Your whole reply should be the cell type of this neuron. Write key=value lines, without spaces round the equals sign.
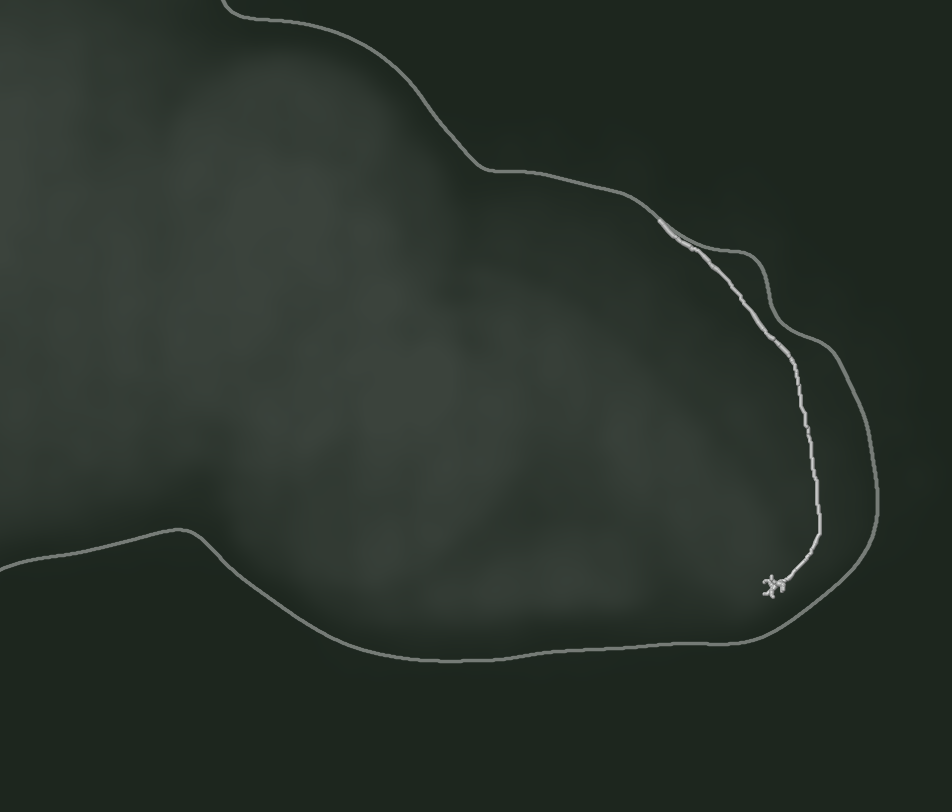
cell_type=L3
